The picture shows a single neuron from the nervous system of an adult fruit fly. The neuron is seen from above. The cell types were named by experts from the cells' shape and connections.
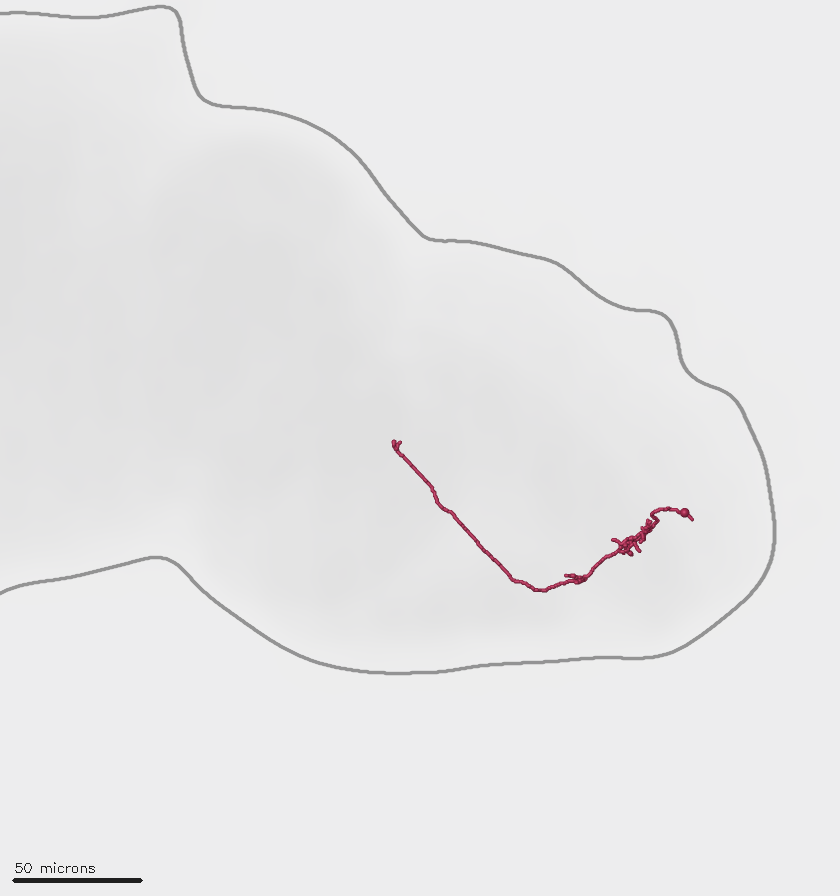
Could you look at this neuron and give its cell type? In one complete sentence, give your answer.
This neuron is categorized as cell type Tm20.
